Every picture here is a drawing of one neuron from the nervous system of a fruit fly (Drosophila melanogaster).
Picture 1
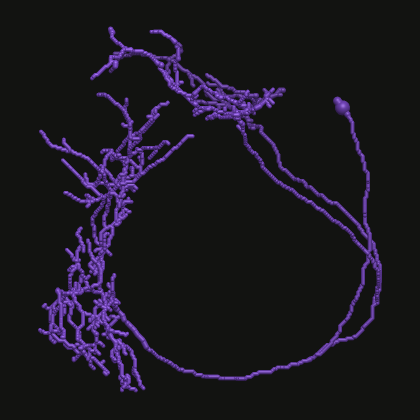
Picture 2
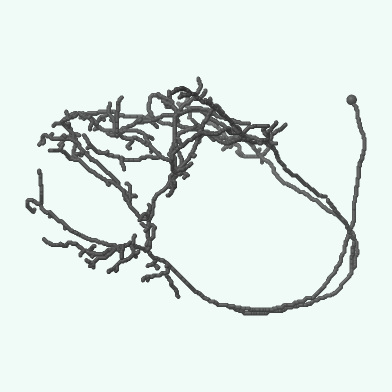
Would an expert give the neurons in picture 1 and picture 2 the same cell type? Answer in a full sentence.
They are of different cell types.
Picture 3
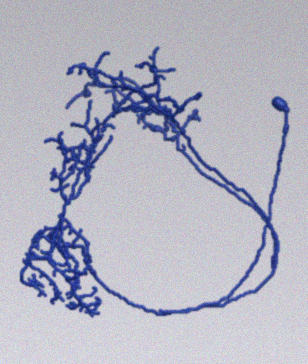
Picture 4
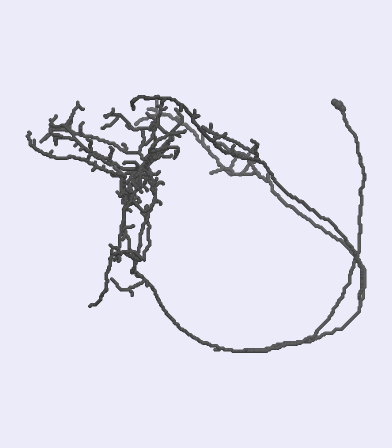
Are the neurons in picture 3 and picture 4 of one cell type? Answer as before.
They are of different cell types.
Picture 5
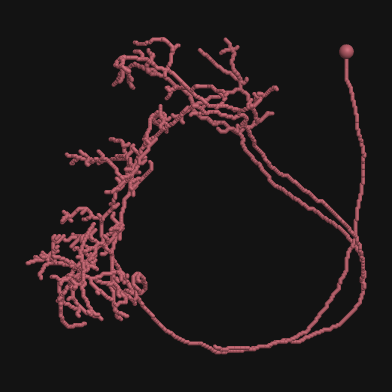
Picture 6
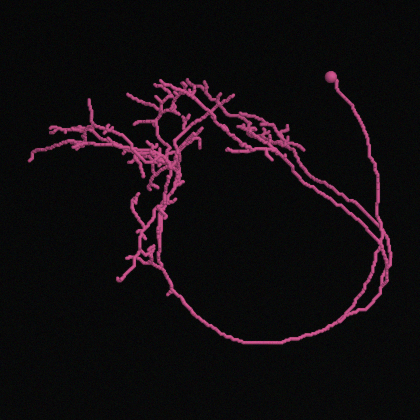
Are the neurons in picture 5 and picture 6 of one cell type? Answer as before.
They are of different cell types.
